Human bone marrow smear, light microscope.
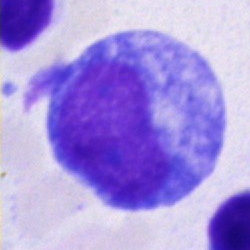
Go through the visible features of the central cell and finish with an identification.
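Roughly round in outline, this cell has its nucleus off-centre, toward the lower left. Many pale, nearly unstained patches mottle the blue cytoplasm, in which no distinct granules can be seen. It is a promyelocyte.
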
